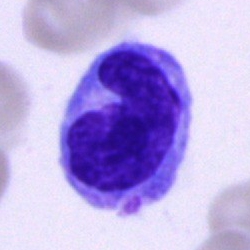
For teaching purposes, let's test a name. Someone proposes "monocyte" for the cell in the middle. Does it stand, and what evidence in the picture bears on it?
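The nucleus is deeply indented on its upper left side, and its dark purple chromatin is clumped.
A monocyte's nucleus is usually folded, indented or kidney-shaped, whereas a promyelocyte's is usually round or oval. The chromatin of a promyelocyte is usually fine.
On these two points the name monocyte fits this cell, and promyelocyte does not. No nucleoli are visible in the nucleus.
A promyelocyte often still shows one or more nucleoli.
Their absence here is a further point against promyelocyte. The cell outline is oval.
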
